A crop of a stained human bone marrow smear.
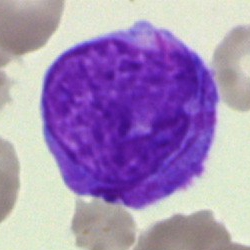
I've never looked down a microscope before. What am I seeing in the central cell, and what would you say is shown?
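Start with the outline: roughly round, with a slightly uneven, bumpy edge. The cytoplasm is just a scant, thin rim of deep blue-violet. You won't find distinct granules in it, and no vacuoles either. This is a blast.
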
